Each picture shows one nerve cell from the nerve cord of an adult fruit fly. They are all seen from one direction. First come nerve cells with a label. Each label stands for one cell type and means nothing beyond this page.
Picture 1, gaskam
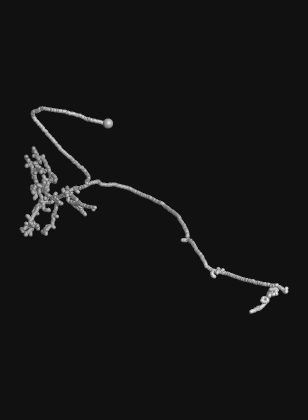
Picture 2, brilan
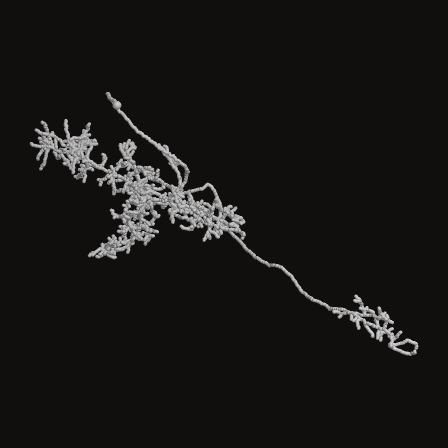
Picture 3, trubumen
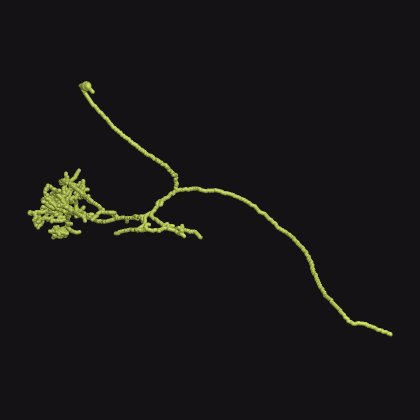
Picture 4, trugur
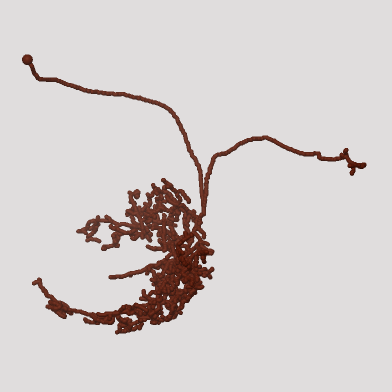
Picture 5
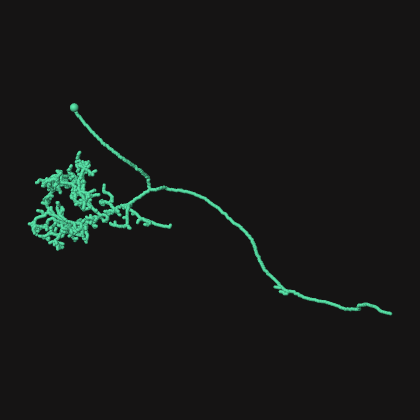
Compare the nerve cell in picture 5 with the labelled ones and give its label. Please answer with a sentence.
It belongs to trubumen.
